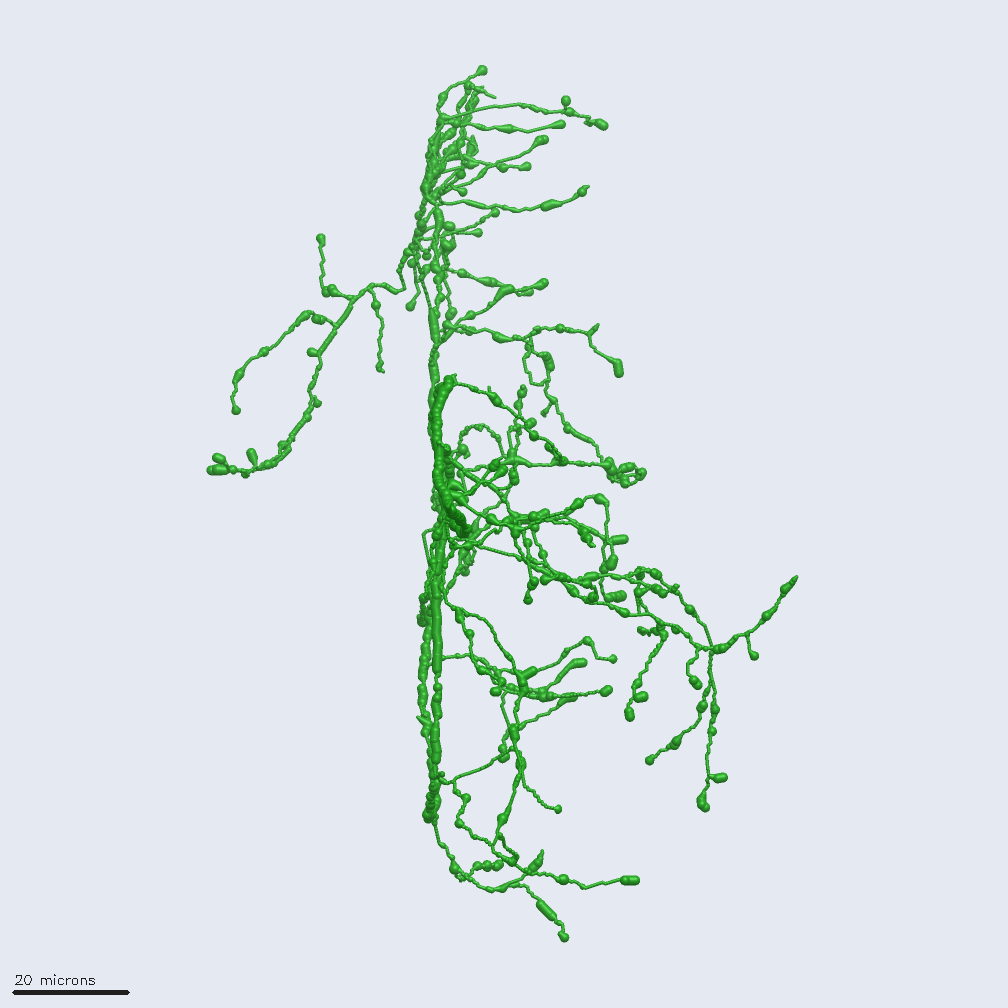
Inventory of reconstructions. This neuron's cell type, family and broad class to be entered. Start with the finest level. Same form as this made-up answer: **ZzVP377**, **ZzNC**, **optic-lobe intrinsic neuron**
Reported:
**DNg102**, **DNg**, **descending neuron**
